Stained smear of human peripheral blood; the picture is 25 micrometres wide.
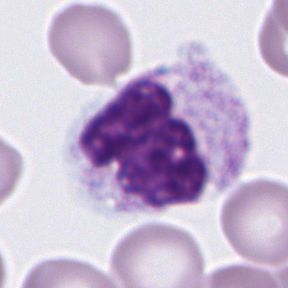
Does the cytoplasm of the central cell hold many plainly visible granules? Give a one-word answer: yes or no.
Yes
